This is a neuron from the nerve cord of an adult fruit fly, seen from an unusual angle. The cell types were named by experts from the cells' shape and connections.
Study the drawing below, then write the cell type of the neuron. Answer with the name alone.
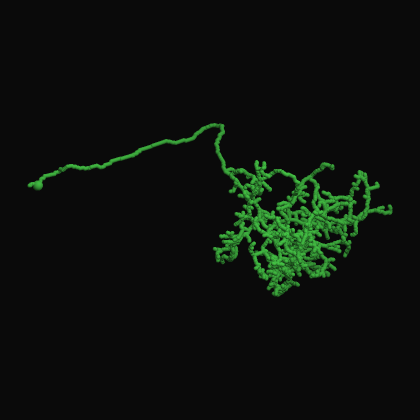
IN03A031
